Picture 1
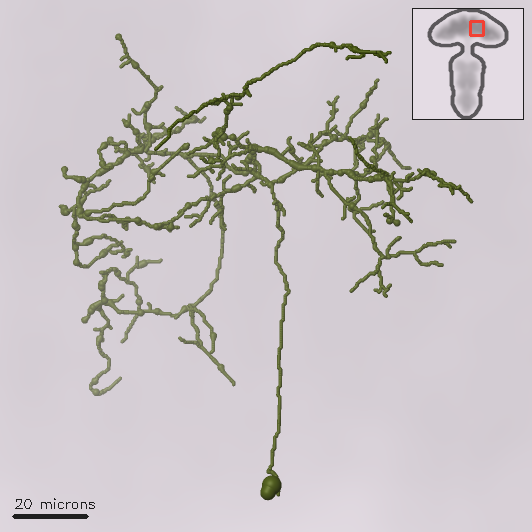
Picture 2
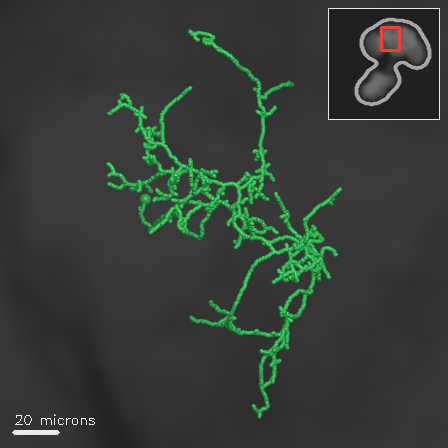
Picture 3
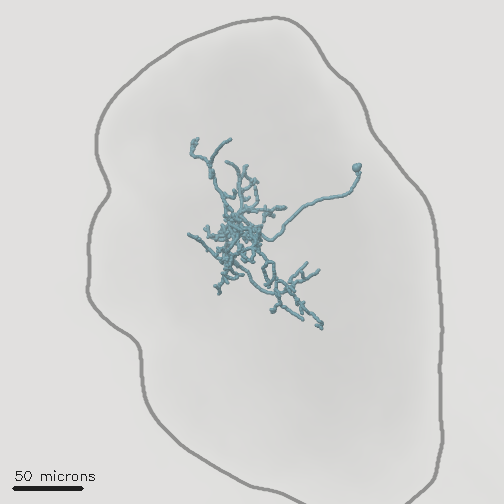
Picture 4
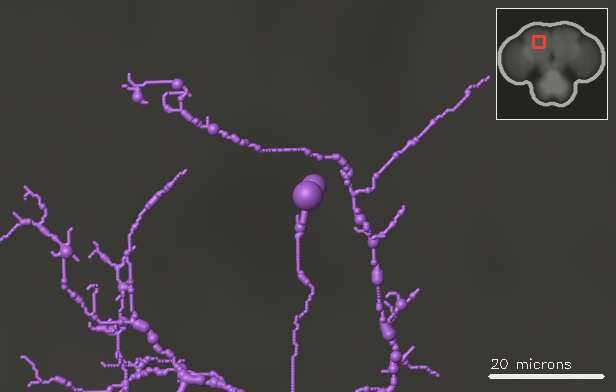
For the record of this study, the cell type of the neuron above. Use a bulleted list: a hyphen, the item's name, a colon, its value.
- cell type: LAL302m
